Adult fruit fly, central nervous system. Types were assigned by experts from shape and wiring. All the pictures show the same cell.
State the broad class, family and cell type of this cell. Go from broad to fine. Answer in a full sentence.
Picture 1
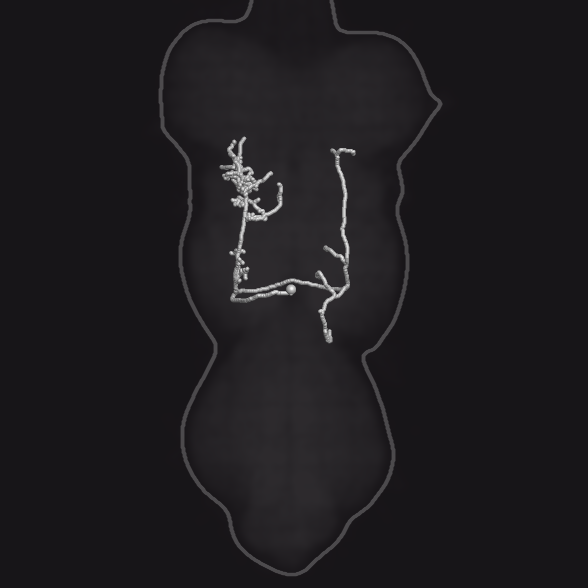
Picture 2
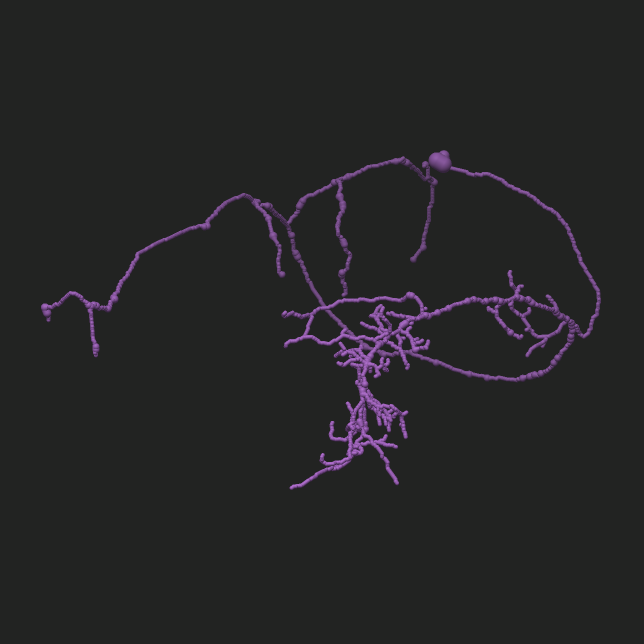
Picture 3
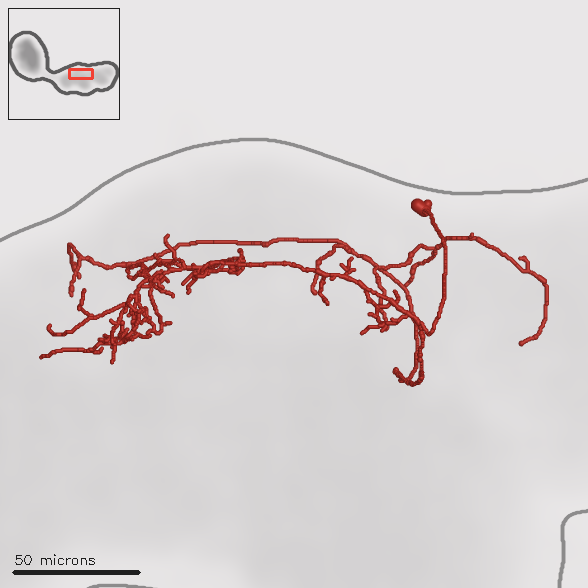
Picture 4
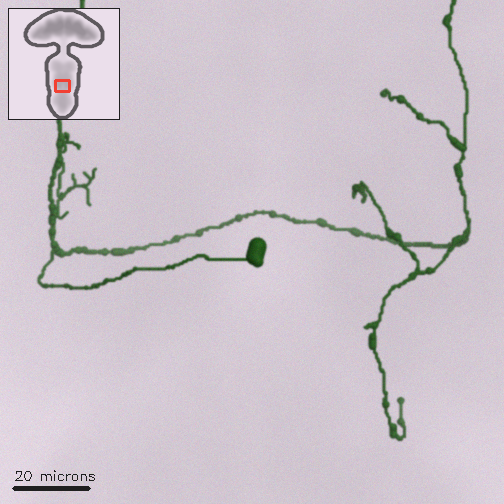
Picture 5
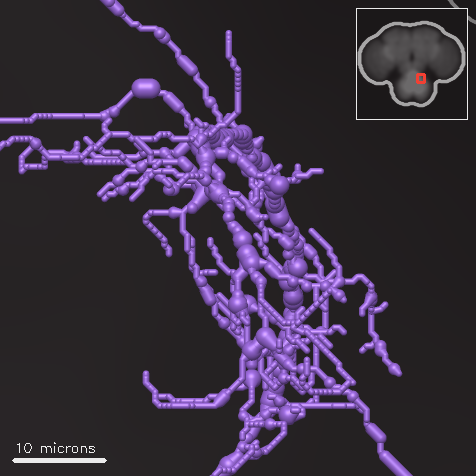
A nerve-cord intrinsic neuron of hemilineage 19B, type IN19B071.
